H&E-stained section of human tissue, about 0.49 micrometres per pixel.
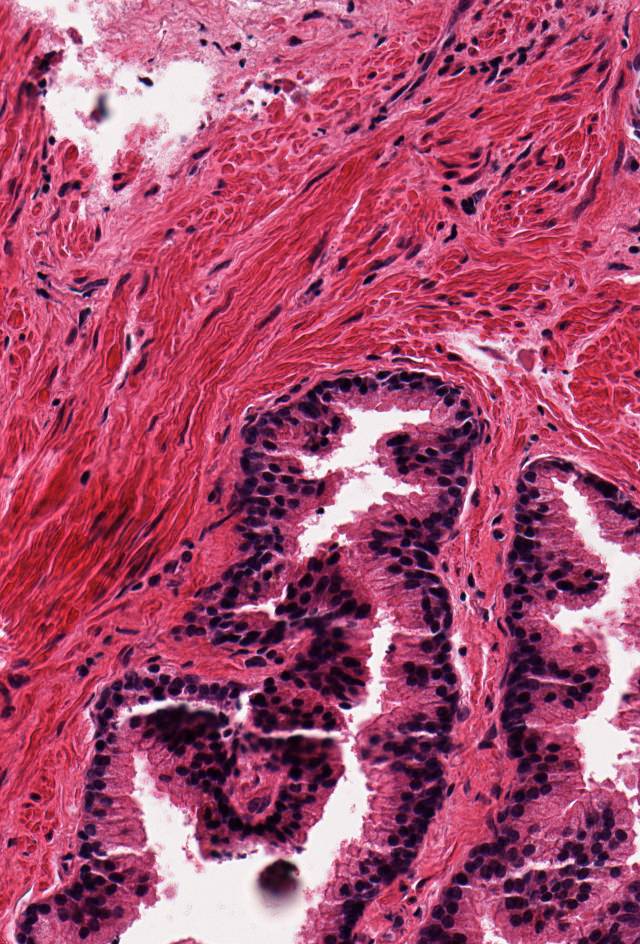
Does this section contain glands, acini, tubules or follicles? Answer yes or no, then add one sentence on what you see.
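Yes. The glands have folded, undulating linings with epithelium projecting into the lumina.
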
